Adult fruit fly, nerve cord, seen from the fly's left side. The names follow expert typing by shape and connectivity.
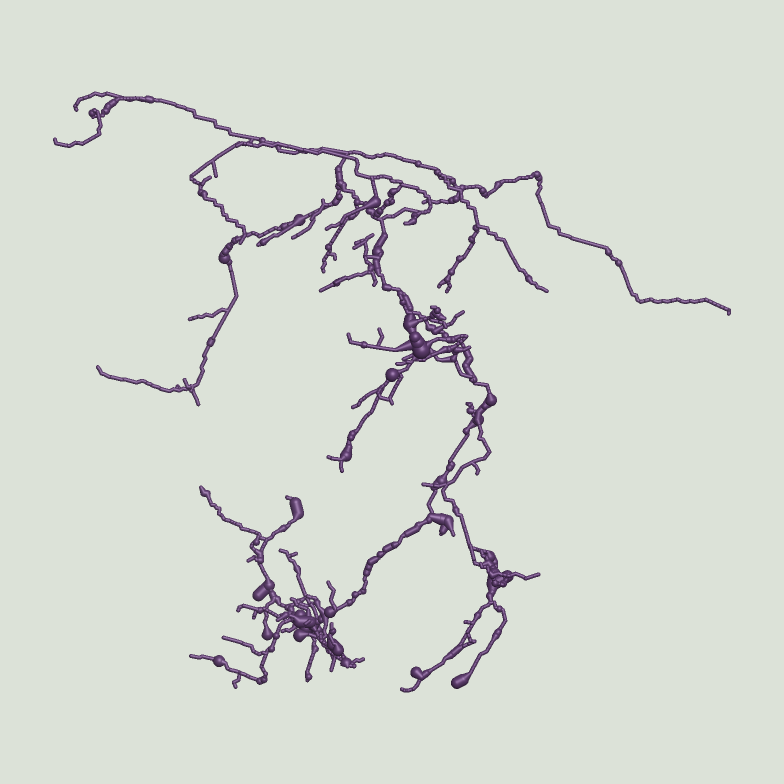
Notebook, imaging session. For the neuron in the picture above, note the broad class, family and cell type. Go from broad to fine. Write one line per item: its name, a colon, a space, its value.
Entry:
broad class: nerve-cord intrinsic neuron
family: hemilineage 19A
cell type: IN19A110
